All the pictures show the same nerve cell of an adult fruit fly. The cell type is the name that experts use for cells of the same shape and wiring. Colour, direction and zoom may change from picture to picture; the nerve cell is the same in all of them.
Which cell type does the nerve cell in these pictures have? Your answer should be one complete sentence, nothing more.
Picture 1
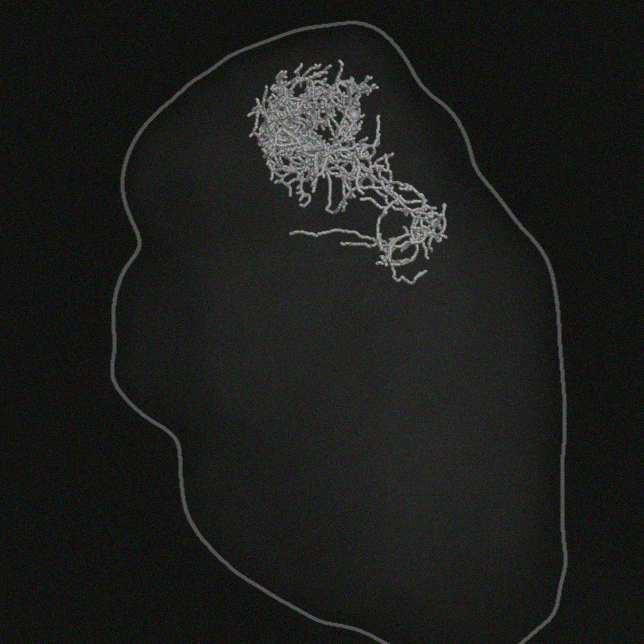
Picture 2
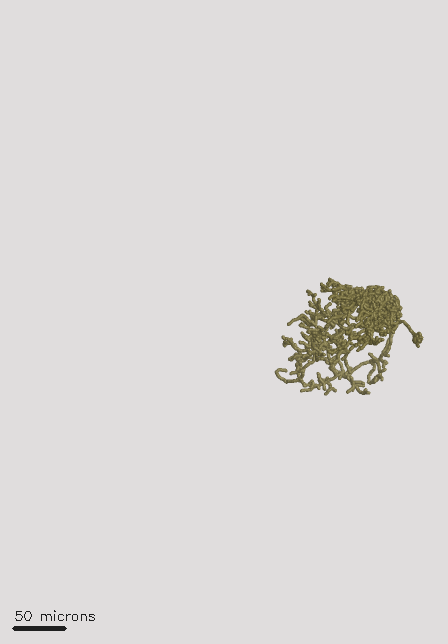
This nerve cell is given the cell type SLP004.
